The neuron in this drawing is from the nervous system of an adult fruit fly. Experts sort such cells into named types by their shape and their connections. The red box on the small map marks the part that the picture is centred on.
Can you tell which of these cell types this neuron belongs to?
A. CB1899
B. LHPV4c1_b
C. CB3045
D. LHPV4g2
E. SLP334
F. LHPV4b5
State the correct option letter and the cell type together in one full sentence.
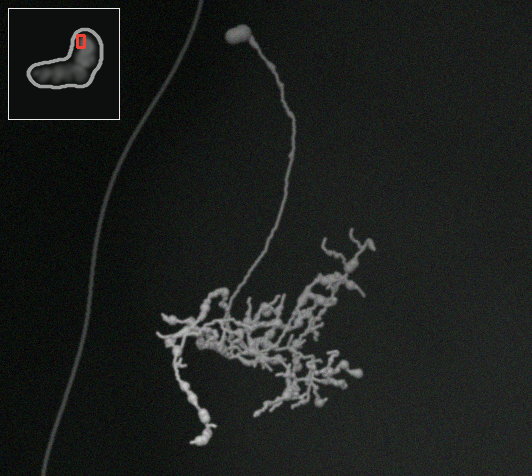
In cell type, the neuron corresponds to option B, LHPV4c1_b.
